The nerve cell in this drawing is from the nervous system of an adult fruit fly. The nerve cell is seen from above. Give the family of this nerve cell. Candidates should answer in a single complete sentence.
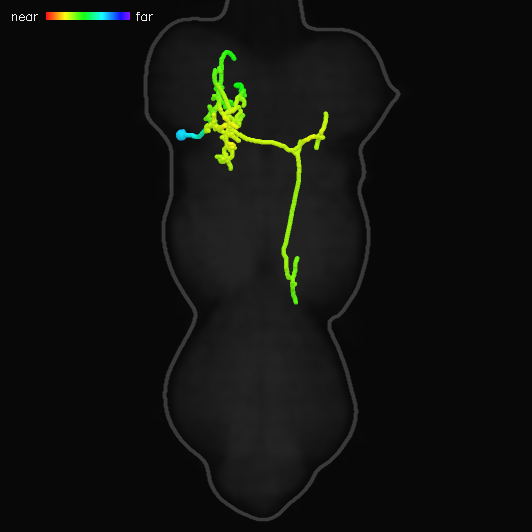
This nerve cell has hemilineage 06A as its family.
